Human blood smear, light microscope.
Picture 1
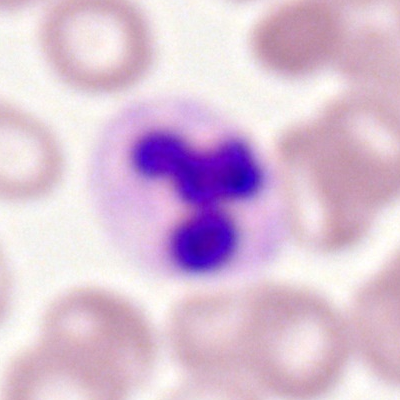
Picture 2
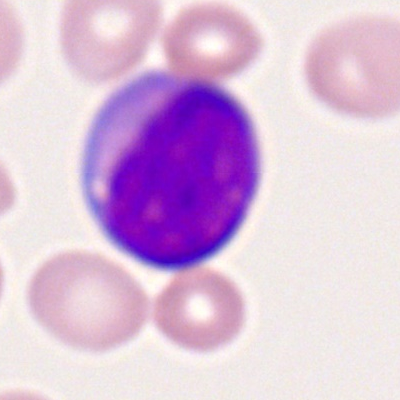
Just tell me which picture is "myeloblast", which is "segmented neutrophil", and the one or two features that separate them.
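Picture 1: segmented neutrophil. Picture 2: myeloblast. Outline: round in 1, oval in 2, smooth in both; no surface projections on 2. Nucleus in 1: three separate lobes, chromatin dense and deep purple, no nucleoli visible.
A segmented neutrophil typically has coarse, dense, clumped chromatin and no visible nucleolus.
Chromatin in 2 likewise stains deep purple. Cytoplasm in 1: plentiful, pale pinkish-lilac, without coarse orange-red granules.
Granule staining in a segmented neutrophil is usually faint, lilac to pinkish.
Cytoplasm in 2: a narrow crescent along the left side.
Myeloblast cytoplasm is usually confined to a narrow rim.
Red cells lie close above and below cell 2.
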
